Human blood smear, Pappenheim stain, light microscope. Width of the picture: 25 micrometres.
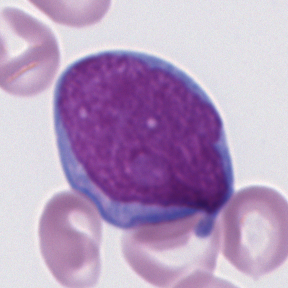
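Myeloblast, central cell of a stained peripheral blood smear. Its outline is a smooth oval without ruffles along the upper edge. Chromatin is finely stippled and evenly spread, lacking coarse dark clumps. A paler rounded area lies in the lower middle of the nucleus. No granules are seen in the cytoplasm.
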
